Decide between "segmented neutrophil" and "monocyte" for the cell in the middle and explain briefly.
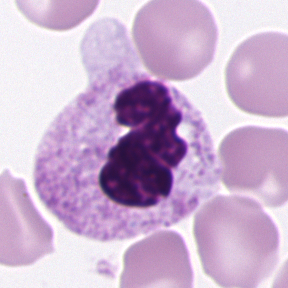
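This is a segmented neutrophil. Item one, cytoplasm colour: pale lilac, not grey-blue.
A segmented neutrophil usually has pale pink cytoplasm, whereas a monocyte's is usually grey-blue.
Item two: the cytoplasm is abundant; the nucleus takes up less than half the cell. Item three: fine pinkish-violet granules are scattered evenly through it, and a pale, granule-free bulge projects from the upper left.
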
